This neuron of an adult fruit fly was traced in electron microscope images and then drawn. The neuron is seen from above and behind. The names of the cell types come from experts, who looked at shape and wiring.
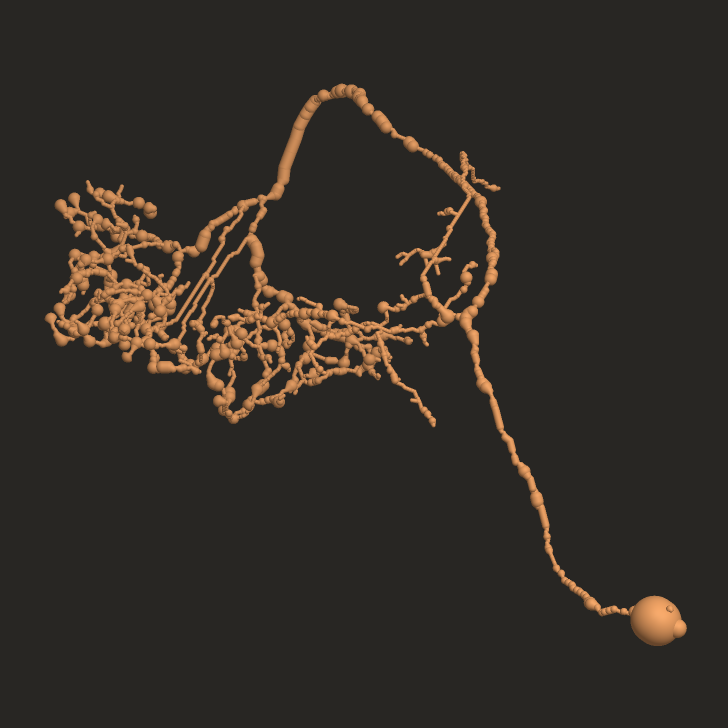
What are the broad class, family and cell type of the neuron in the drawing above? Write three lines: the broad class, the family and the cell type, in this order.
central-brain intrinsic neuron
hemilineage DL1_dorsal
FB2I_a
